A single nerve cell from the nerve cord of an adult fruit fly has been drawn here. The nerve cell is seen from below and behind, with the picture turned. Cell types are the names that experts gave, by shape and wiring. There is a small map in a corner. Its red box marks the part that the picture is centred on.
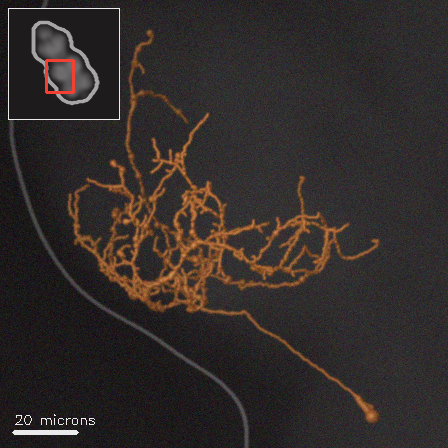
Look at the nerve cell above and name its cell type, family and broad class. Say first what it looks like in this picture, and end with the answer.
By the scale bar it is about 130 microns tall in this view. Dozens of branch ends can be seen. It is of cell type IN16B065. The family is hemilineage 16B. It is a nerve-cord intrinsic neuron.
